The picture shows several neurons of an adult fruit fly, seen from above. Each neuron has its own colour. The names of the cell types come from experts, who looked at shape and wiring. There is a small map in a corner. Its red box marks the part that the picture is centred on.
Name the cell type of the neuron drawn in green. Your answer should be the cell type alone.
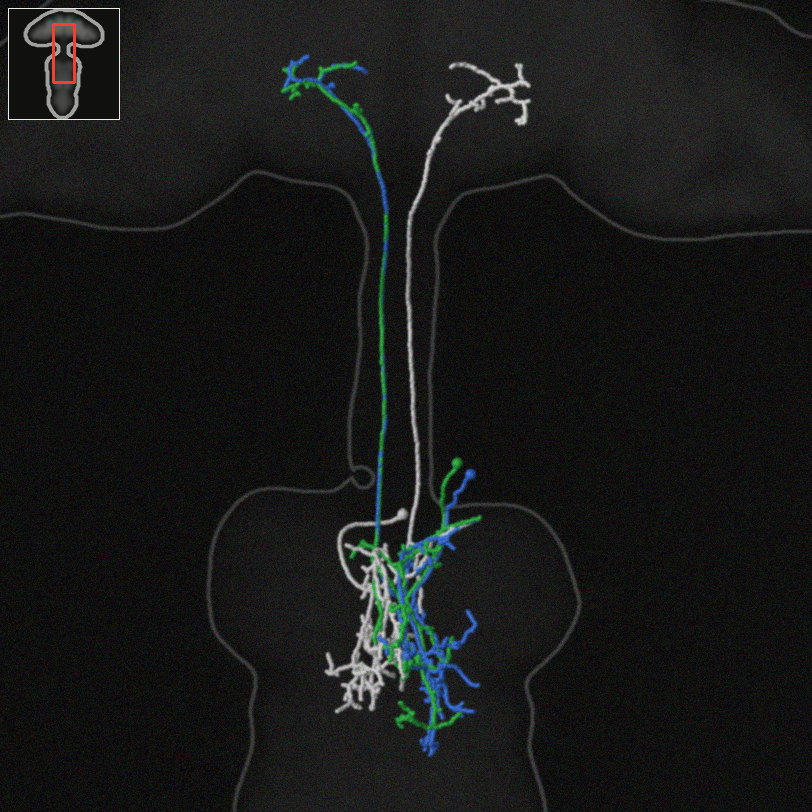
AN08B099_g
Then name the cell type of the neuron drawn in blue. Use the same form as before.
AN08B101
